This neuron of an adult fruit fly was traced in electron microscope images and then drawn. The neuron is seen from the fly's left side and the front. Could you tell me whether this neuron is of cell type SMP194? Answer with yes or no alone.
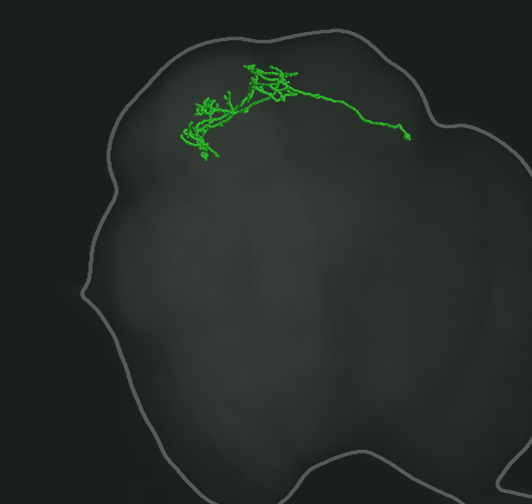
yes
